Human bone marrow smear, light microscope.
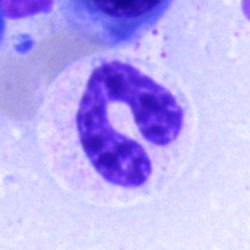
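Band neutrophil in a stained bone marrow smear: note the nucleus, a thick curved band not divided into separate lobes, with dark purple, coarsely clumped chromatin. The cytoplasm is pale lilac-pink and holds fine pinkish granules.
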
